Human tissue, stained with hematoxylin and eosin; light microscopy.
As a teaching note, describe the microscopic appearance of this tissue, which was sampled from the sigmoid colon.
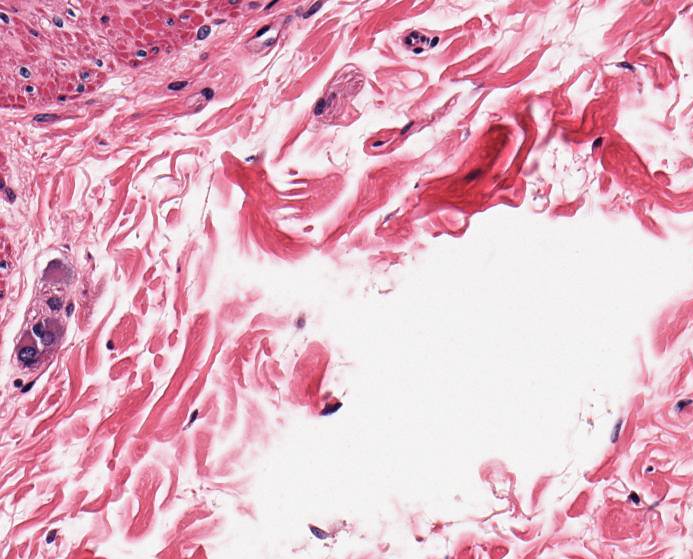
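Mostly, I see wavy pink collagen bundles parted by clear clefts, holding few scattered nuclei. At the left edge, midway down, sits a small cluster of large cells with purplish cytoplasm and dark round nuclei. Fine wispy pink strands fringe the edges of an empty space.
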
